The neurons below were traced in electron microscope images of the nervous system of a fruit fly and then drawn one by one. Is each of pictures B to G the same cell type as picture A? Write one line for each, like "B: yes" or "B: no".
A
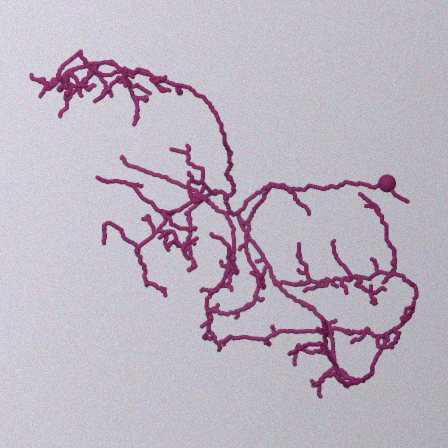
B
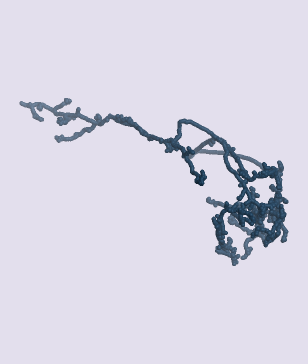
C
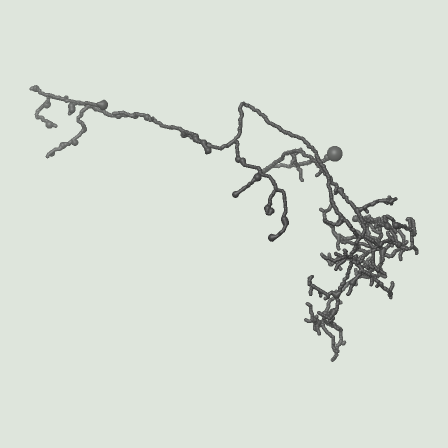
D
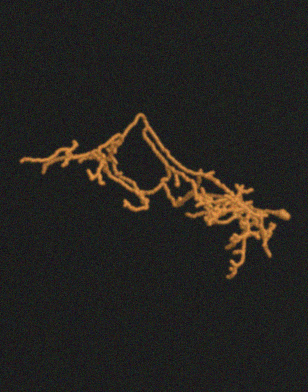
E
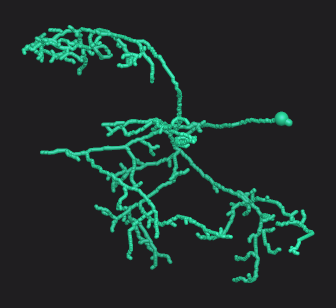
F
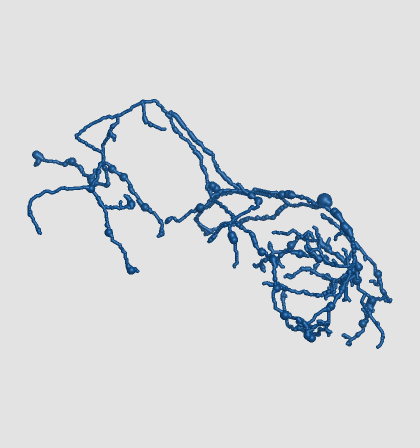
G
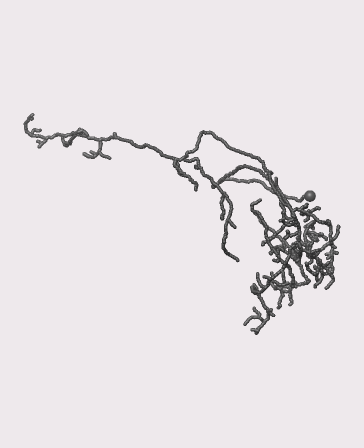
B: no
C: no
D: no
E: yes
F: no
G: no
